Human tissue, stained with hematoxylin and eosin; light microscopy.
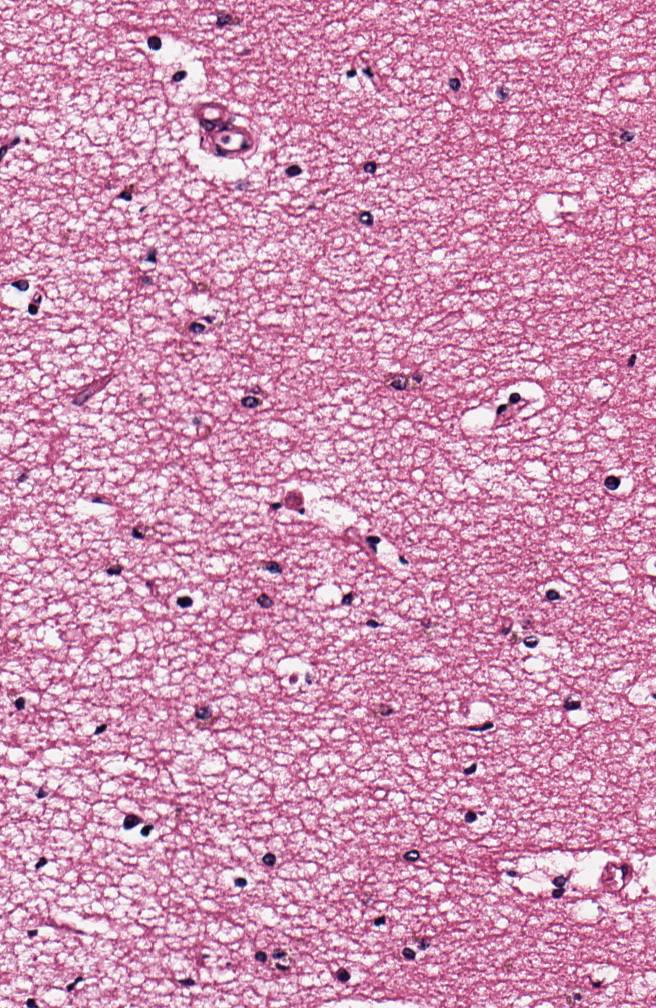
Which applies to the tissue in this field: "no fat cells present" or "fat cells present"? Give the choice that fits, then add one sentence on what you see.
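No fat cells present. No epithelium, glands or fat cells are present anywhere in the field.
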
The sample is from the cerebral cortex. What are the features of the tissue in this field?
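Throughout: pale pink fine fibrillary meshwork, pierced by many small clear round vacuoles. Cells sparse, evenly scattered, seen mainly as small dark-staining nuclei, mostly round rather than elongated. Many nuclei sit within a clear halo.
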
